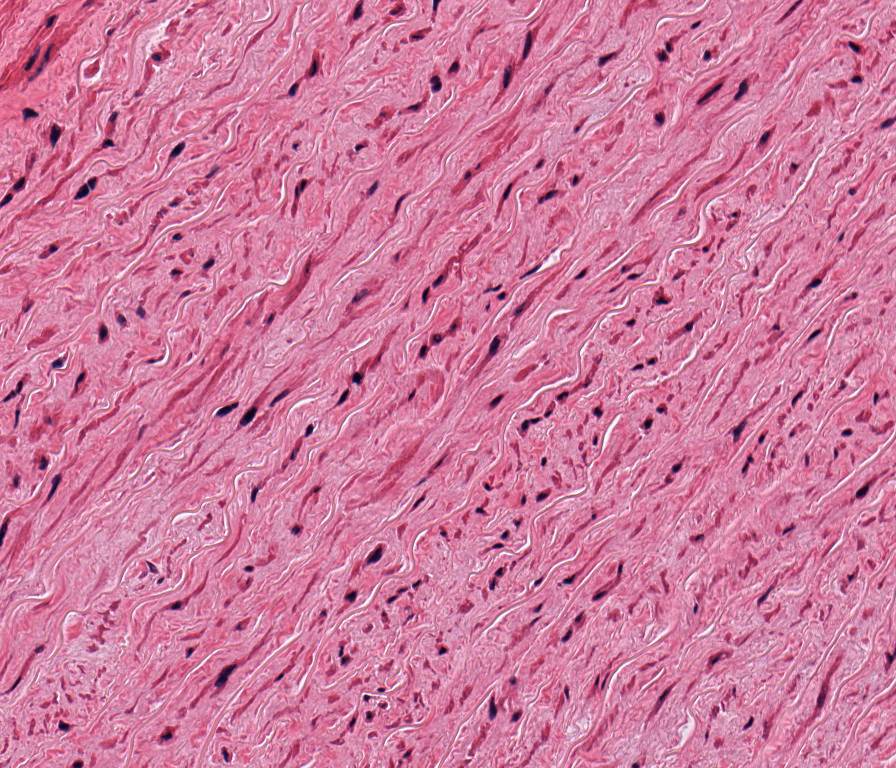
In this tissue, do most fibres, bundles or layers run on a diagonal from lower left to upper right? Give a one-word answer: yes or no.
Yes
